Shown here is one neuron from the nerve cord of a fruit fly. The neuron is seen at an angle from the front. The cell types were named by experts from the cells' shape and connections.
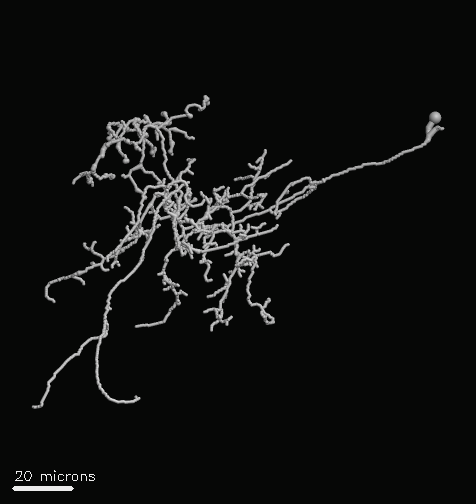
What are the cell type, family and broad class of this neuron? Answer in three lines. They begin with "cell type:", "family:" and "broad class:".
cell type: IN13B103
family: hemilineage 13B
broad class: nerve-cord intrinsic neuron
